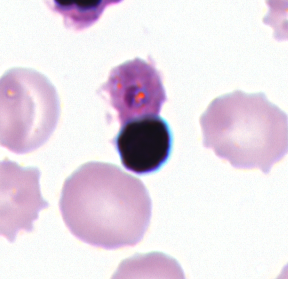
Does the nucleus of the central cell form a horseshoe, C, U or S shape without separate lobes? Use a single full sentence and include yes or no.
No, the nucleus has not been drawn out into a band and is a compact round or oval mass.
